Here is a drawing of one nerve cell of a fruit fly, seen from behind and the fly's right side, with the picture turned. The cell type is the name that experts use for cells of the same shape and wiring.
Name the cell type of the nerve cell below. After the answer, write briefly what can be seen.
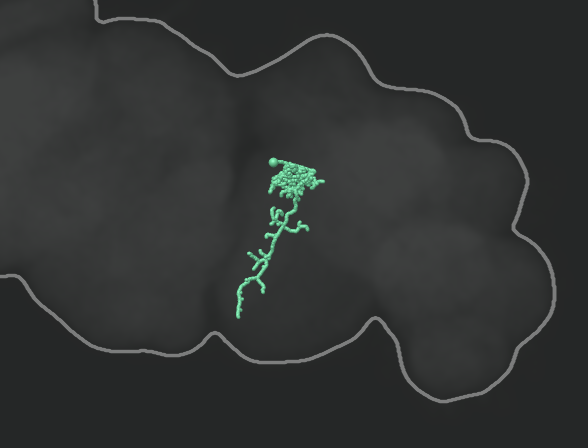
It is of cell type Cm8. This is an optic-lobe intrinsic neuron. As drawn here it is taller than it is wide.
